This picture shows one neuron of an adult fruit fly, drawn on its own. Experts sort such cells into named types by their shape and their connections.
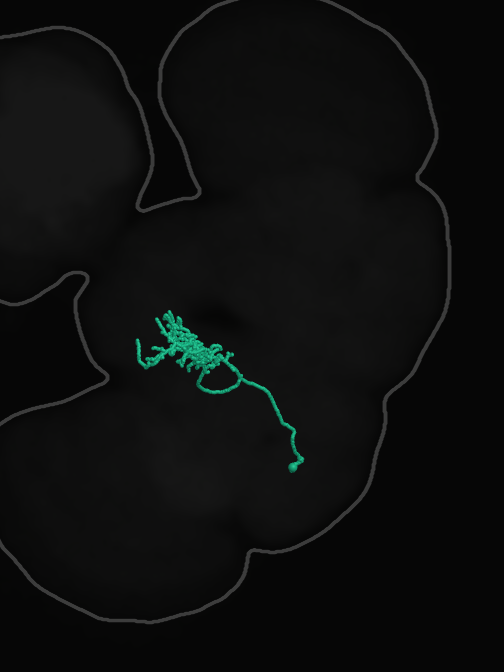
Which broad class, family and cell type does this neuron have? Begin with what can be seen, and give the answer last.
In this view it is about as wide as it is tall. It is a central-brain intrinsic neuron. Its family is hemilineage AOTUv1_ventral. It is of cell type PS031.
